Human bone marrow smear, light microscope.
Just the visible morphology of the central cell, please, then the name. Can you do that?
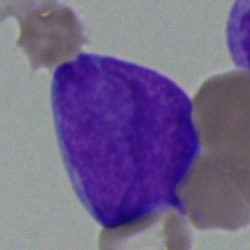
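Item by item: dark purple stain fills almost the whole central cell, leaving no clear pale rim of cytoplasm. That purple mass is evenly and finely mottled, free of coarse dark clumps. Within it, no nucleoli can be seen. Nor are any distinct granules visible on the cell. It is a blast.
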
